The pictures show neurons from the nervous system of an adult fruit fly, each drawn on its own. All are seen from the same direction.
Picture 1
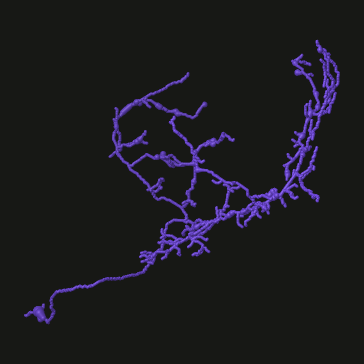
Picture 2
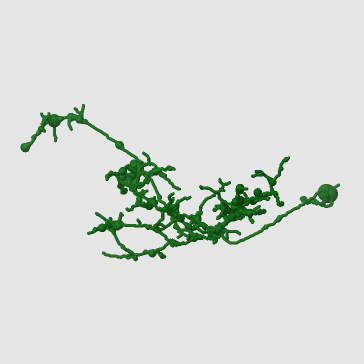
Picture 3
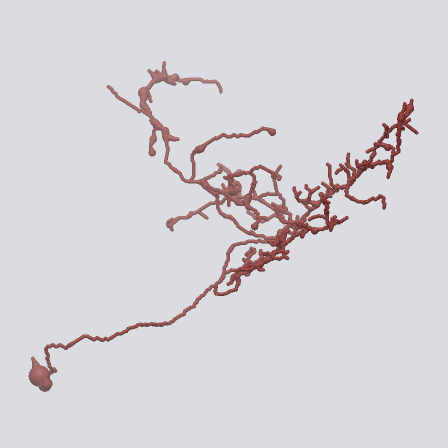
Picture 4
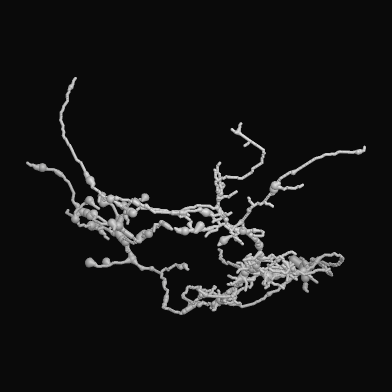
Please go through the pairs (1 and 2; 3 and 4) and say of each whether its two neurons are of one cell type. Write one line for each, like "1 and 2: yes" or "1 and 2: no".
1 and 2: no
3 and 4: no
